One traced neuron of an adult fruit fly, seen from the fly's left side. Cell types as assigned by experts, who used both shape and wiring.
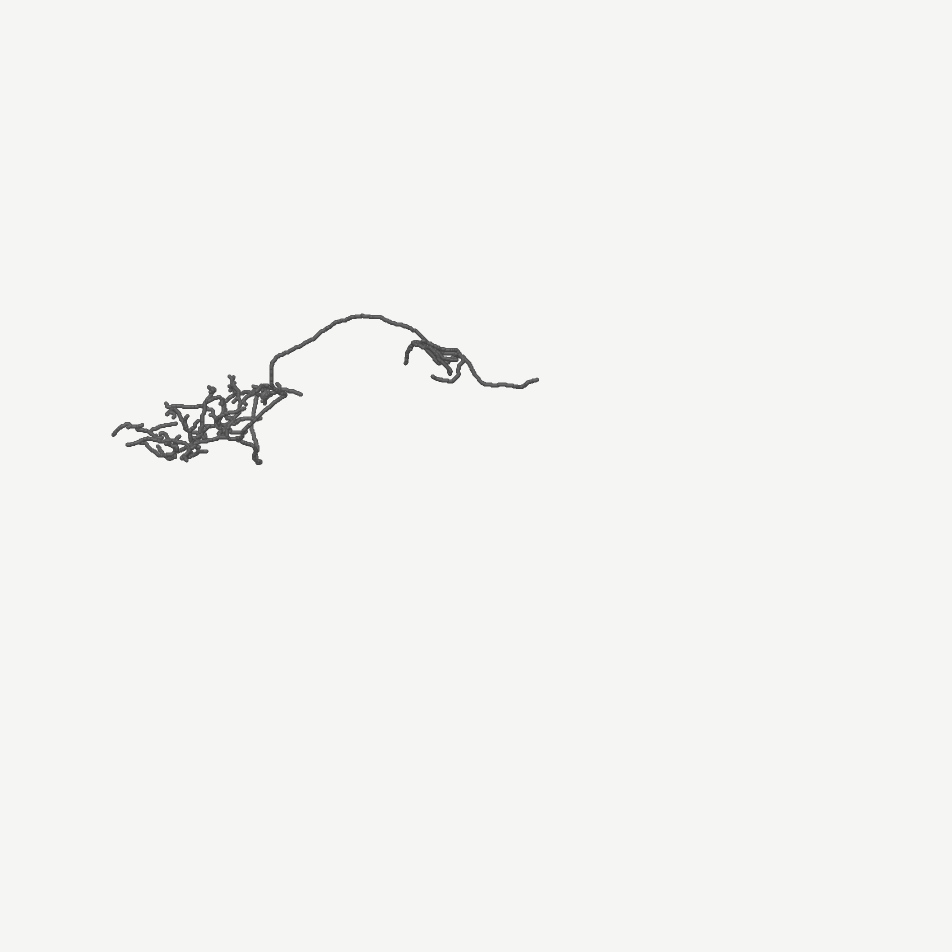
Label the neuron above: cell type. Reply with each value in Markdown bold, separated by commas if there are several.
**IN11A036**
